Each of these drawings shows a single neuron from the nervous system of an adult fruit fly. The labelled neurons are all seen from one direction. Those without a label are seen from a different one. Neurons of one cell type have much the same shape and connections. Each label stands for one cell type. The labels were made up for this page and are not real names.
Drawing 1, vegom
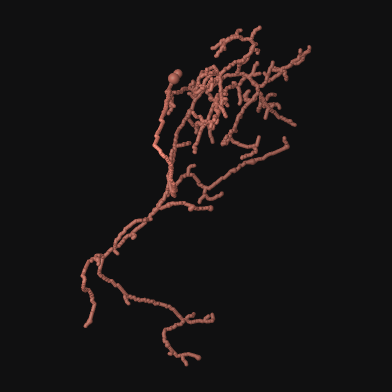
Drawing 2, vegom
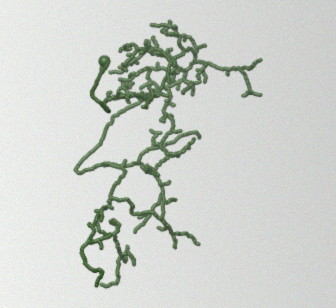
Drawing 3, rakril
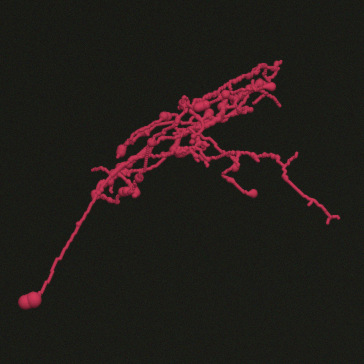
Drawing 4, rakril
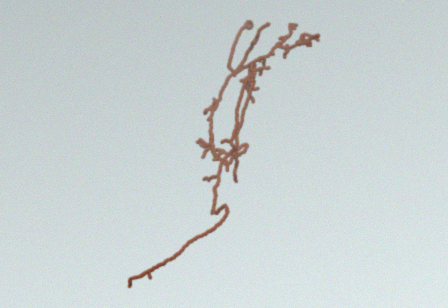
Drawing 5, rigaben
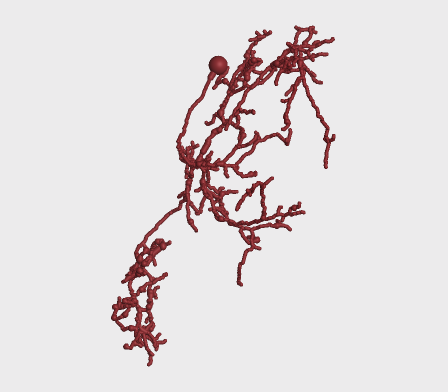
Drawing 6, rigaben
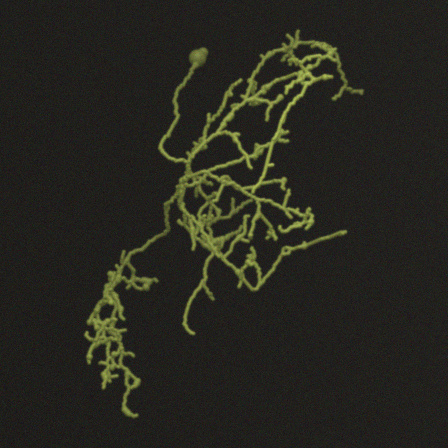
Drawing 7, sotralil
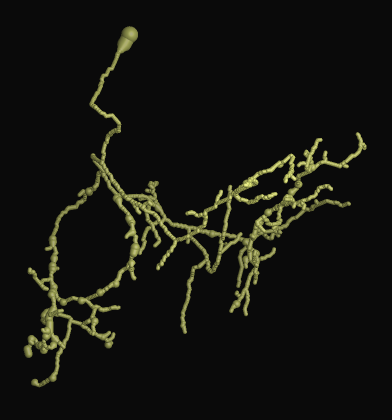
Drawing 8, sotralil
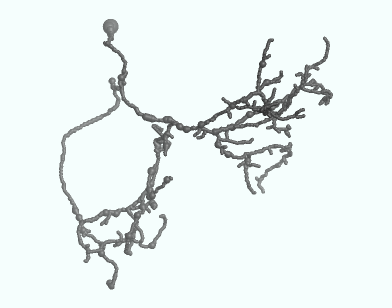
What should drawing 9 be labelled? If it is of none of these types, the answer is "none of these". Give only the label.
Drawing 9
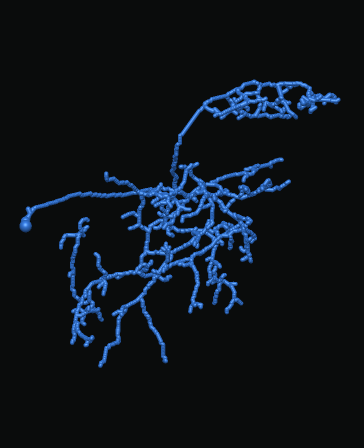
rigaben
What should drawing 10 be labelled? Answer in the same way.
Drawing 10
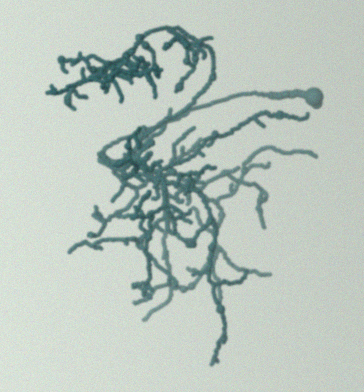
rigaben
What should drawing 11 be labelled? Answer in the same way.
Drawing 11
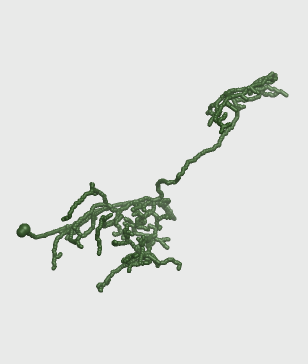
none of these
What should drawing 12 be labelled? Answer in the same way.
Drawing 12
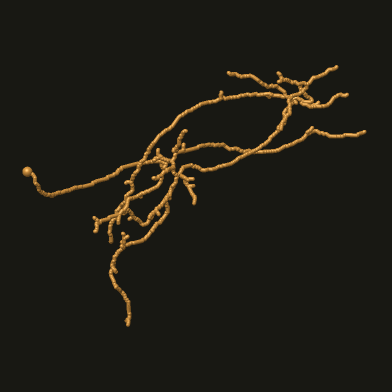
rakril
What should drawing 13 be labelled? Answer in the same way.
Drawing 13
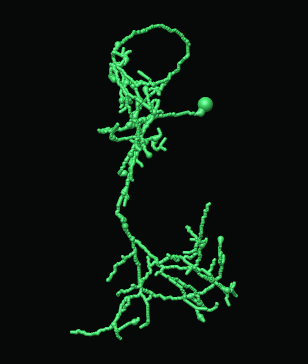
sotralil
